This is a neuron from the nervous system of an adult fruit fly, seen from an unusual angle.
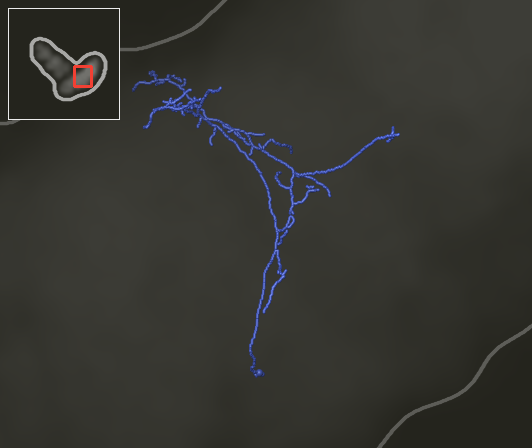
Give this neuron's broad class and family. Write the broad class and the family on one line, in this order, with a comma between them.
central-brain intrinsic neuron, hemilineage EBa1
